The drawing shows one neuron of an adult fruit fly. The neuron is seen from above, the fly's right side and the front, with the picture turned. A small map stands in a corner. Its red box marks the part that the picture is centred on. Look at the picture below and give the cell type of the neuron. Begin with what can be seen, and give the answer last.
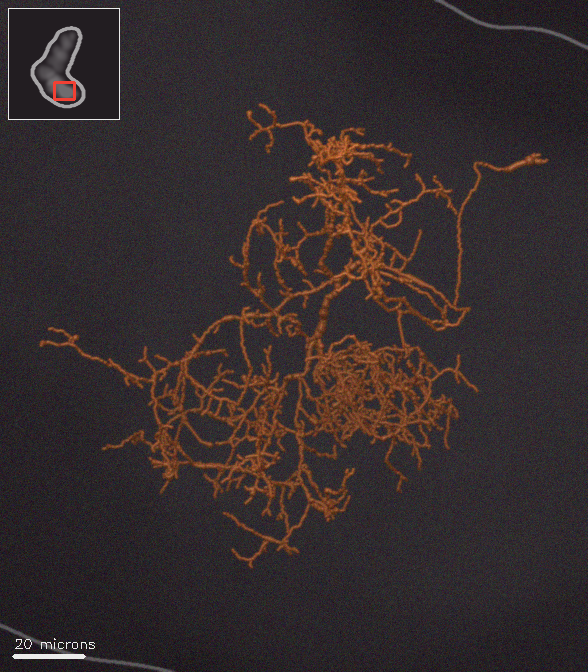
The cell body can be seen at the upper right of the picture. From left to right in the picture it spans about 150 microns. The picture shows more than a hundred branch ends. This is a central-brain intrinsic neuron. The cell type is PVLP100.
